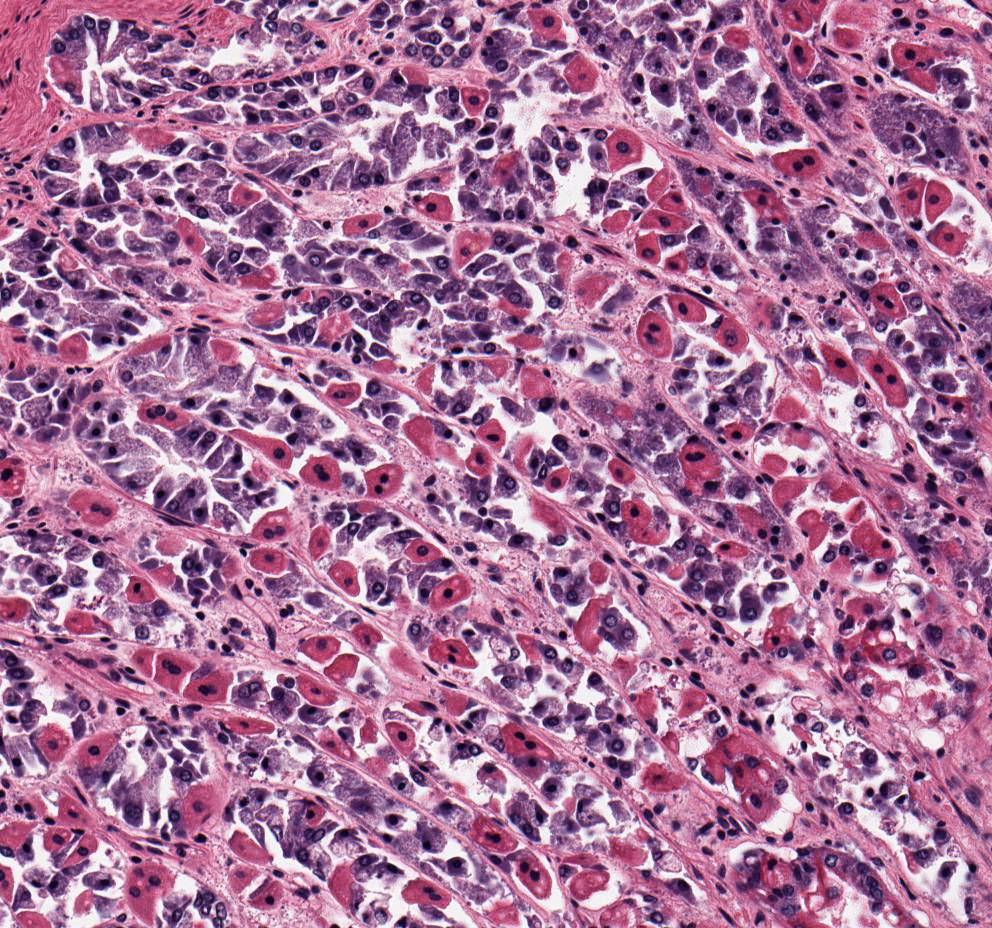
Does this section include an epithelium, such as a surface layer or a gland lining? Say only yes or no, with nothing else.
Yes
